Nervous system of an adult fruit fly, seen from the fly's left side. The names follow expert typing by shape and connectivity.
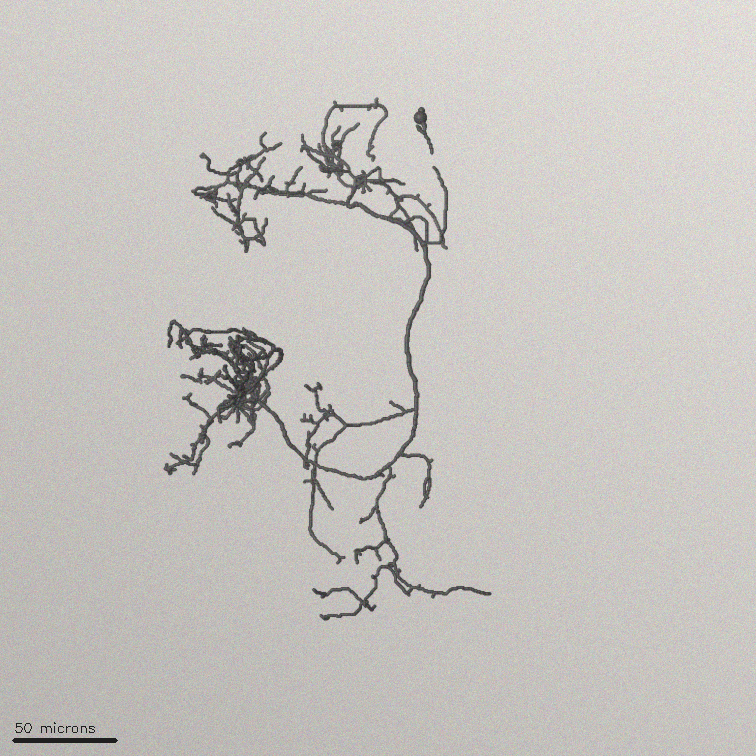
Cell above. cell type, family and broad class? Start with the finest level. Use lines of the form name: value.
cell type: ALIN1
family: ALIN
broad class: central-brain intrinsic neuron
